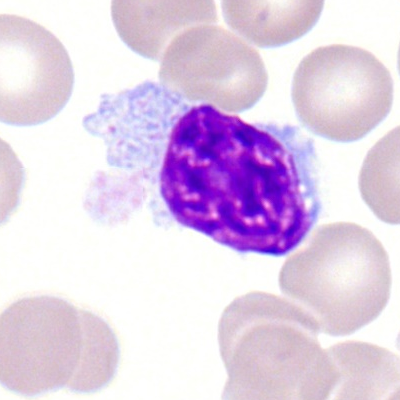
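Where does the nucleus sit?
Off-centre, toward the right; most of the cytoplasm lies to its left.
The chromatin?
Dark purple and clumped, with paler streaks between the clumps.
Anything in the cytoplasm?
A few fine pink-red granules.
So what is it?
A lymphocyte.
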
